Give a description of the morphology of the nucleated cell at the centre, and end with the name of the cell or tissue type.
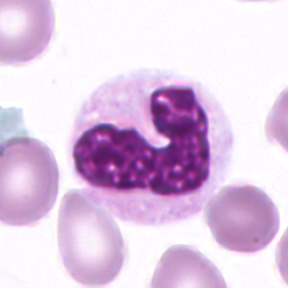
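The outline of this cell is round and smooth. A deep notch cuts into the nucleus, opening toward the top of the cell, and no nucleoli are visible. Fine, faint pinkish granules sit in the cytoplasm. This is a band neutrophil.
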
